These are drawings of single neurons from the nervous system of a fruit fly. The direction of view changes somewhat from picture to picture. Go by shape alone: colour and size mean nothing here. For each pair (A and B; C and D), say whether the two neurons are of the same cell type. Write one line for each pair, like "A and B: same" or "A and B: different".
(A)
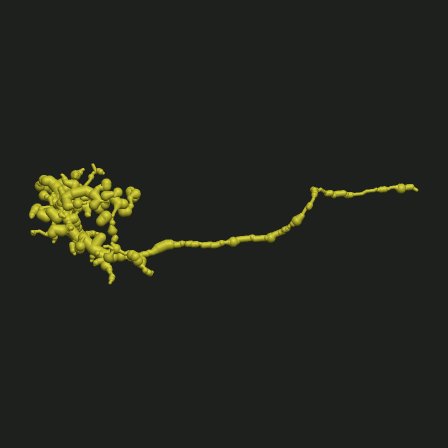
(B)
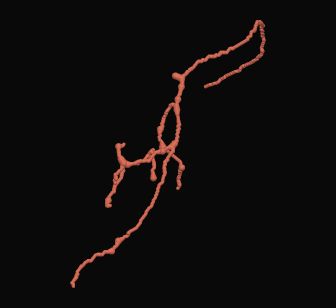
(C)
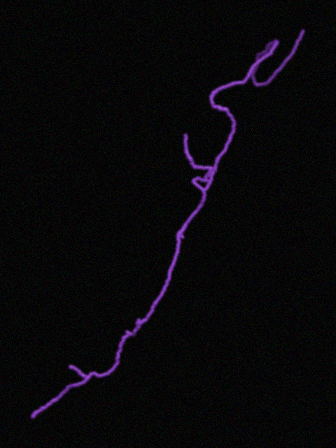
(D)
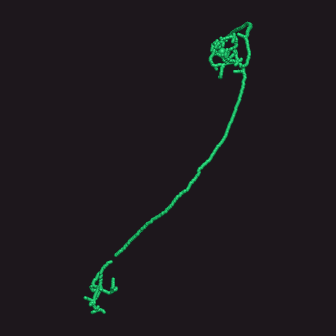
A and B: different
C and D: different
